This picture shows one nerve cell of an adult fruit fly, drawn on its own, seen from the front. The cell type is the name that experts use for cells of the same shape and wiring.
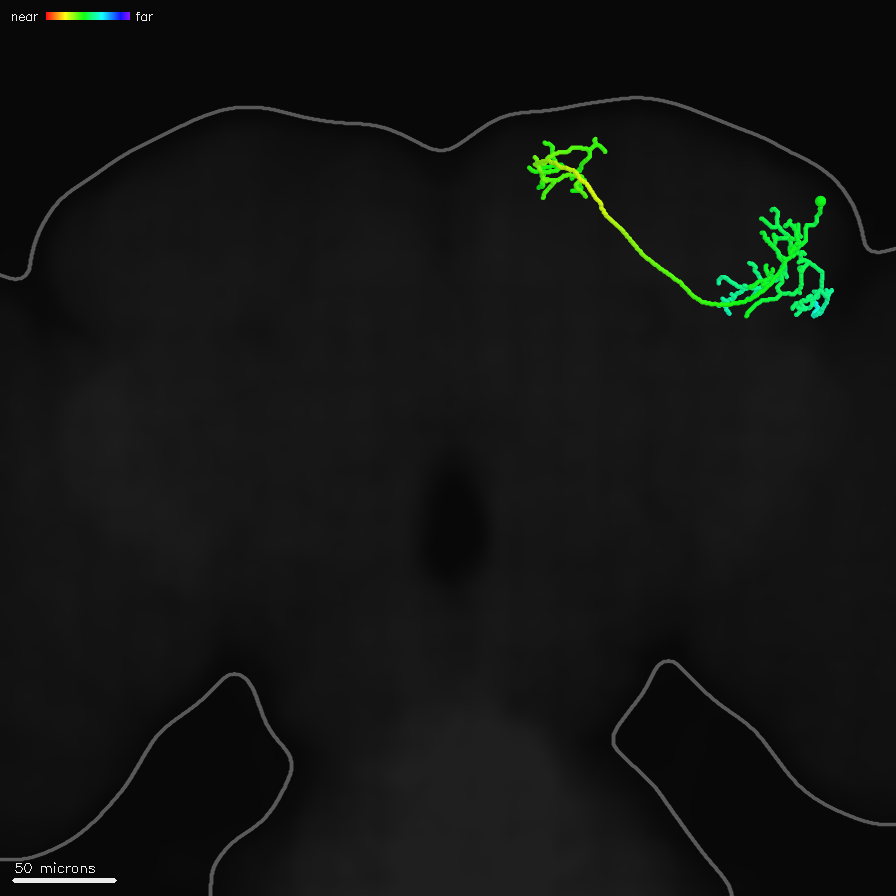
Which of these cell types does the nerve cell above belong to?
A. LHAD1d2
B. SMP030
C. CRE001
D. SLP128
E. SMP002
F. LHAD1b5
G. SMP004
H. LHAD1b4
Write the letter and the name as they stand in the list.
A. LHAD1d2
